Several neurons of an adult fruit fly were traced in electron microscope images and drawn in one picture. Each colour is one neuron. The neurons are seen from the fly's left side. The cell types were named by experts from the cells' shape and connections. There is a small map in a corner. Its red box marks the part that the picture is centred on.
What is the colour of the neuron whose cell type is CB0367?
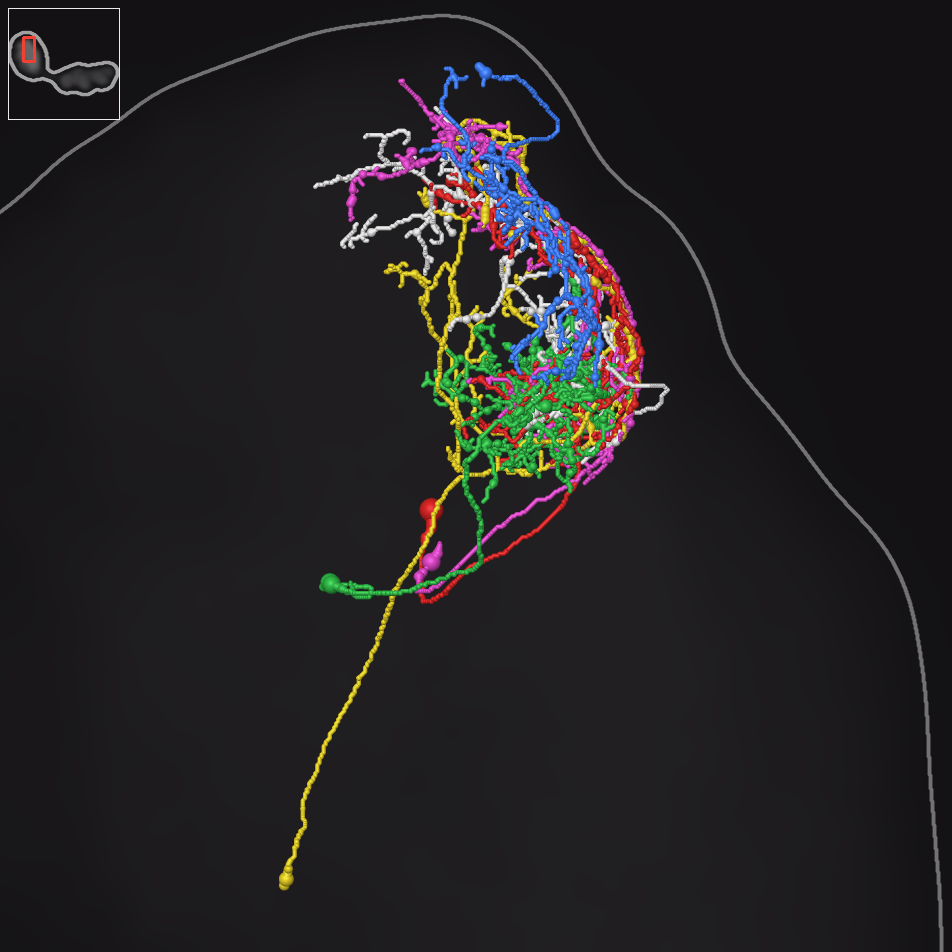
red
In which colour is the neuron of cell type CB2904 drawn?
white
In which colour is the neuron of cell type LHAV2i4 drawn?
yellow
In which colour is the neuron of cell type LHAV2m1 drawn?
green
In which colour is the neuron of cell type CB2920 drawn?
blue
